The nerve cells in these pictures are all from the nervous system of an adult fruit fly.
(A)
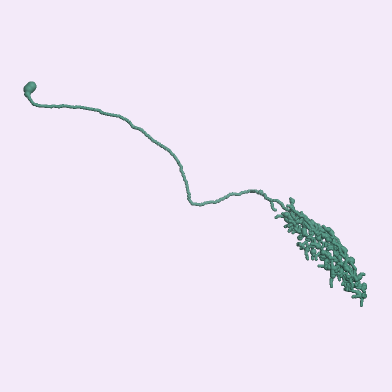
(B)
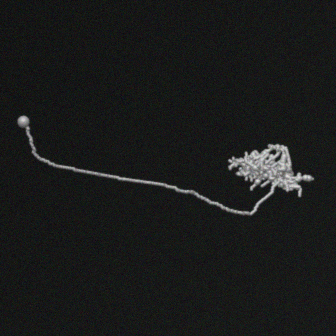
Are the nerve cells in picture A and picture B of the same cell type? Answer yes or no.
yes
